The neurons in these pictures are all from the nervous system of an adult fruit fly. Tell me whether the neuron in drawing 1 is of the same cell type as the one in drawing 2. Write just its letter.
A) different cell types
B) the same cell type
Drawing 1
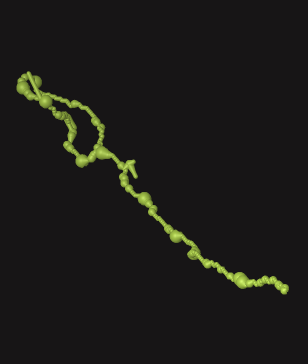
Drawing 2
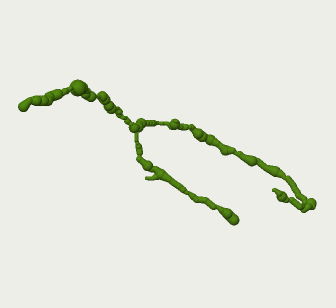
A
